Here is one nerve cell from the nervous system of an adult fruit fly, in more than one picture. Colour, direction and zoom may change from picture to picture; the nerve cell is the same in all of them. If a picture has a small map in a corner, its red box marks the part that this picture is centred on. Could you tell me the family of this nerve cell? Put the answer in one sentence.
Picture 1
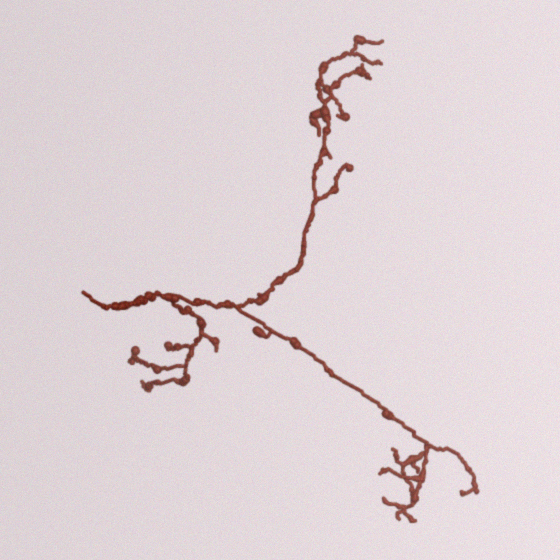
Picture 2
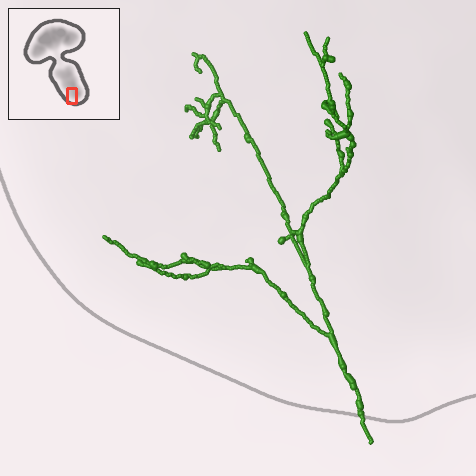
The family is class mechanosensory proprioceptive.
